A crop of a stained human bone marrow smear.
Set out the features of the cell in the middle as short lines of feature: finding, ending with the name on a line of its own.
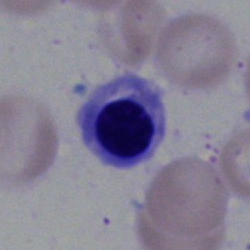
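Chromatin: dense and very dark purple right through the nucleus.
Cytoplasm: a moderate blue-lavender rim around the nucleus, I'd say.
Pale zone: in the cytoplasm, just above the nucleus.
Outline: slightly irregular, bumpy rather than smooth.
Name: erythroblast.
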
